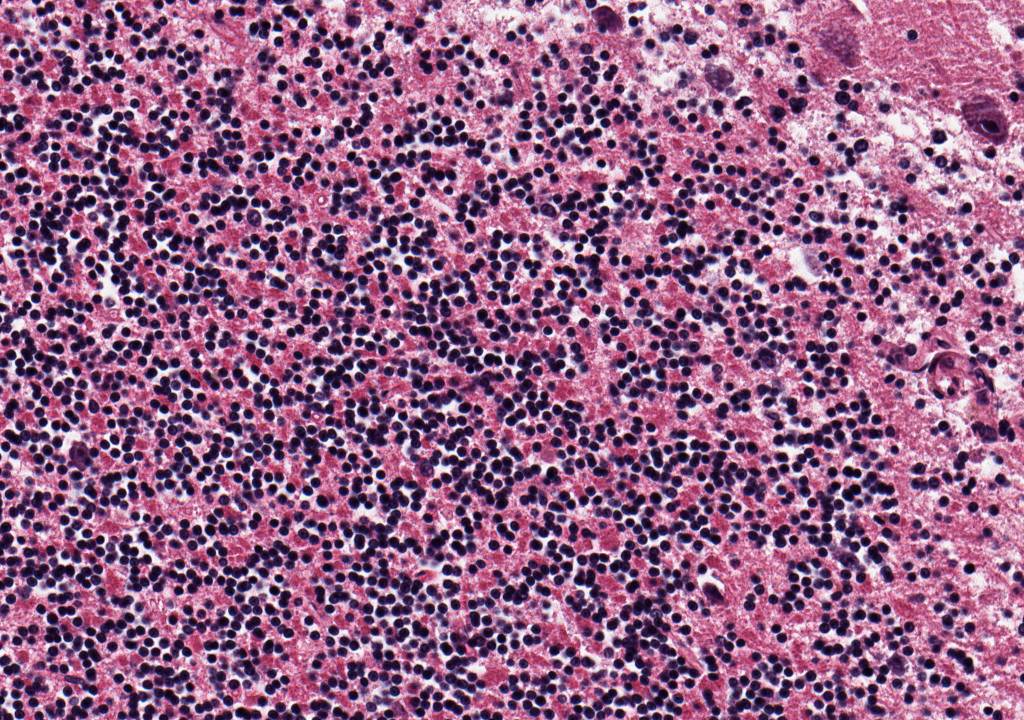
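Cerebellum: most of this field is one dense sheet of small, round, dark nuclei, closely alike in size and shape, each with hardly any visible cytoplasm. Scattered through that dense area are irregular pink patches with no nuclei. Then, near the right edge, where the dense zone meets a paler one, a few large cells stand out, with ample purplish cytoplasm and a round nucleus.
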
